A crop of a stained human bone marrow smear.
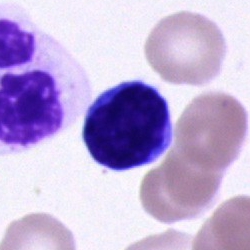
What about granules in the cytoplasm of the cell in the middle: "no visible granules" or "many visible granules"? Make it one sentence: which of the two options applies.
Within its cytoplasm there is no visible granule.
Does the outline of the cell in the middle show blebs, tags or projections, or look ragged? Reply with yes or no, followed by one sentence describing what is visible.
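No. The outline of the cell is round and smooth.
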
